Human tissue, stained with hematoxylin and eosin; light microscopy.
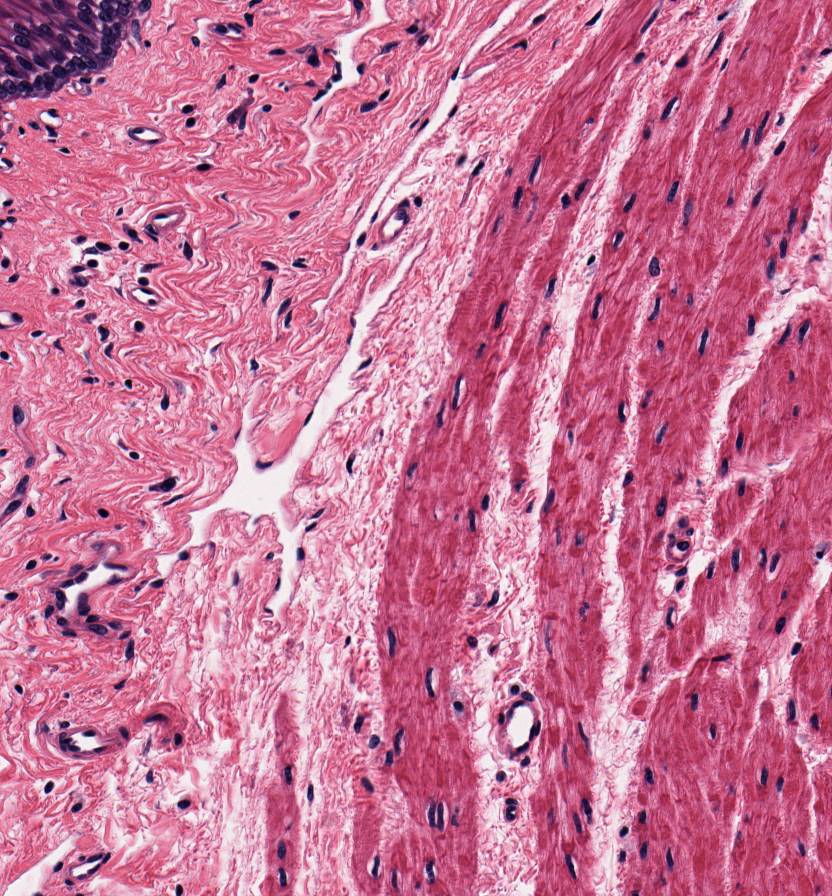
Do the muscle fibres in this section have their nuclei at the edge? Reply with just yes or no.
No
